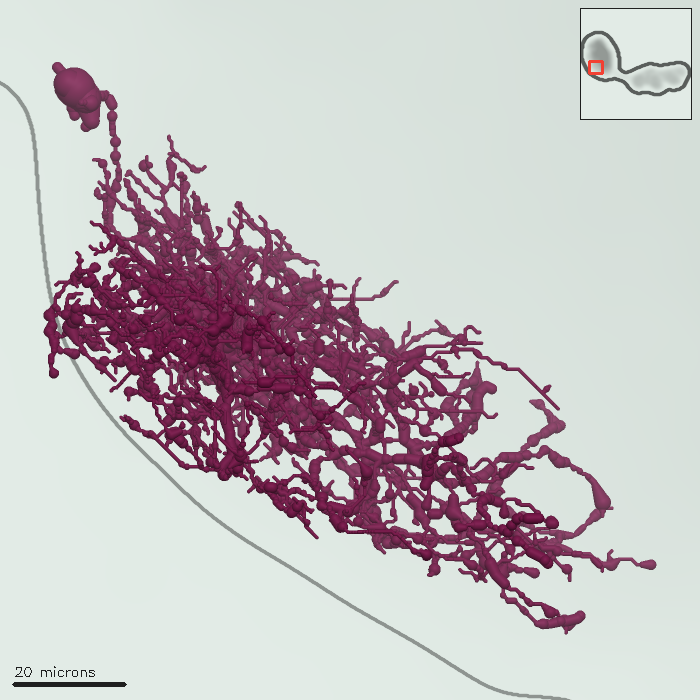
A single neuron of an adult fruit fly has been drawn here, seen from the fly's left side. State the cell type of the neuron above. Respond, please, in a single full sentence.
As a matter of cell type, the neuron is GNG014.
